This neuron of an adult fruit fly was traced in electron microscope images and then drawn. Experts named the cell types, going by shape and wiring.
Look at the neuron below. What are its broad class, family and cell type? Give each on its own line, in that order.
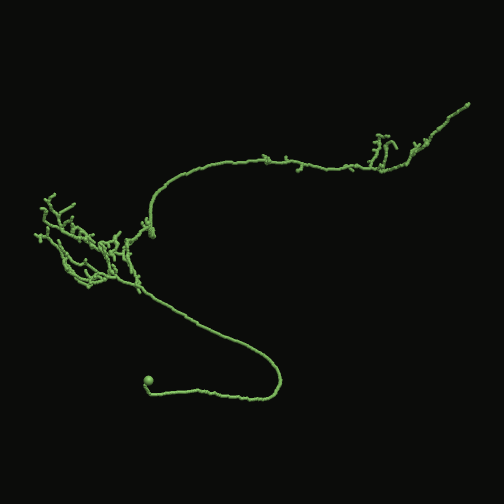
central-brain intrinsic neuron
hemilineage LB5
PRW037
